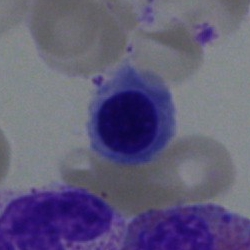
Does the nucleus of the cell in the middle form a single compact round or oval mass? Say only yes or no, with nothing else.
Yes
